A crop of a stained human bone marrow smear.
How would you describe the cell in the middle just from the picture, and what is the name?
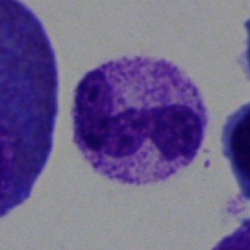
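Let me see: the nucleus is a curved band running across the cell from left to right. Near its middle it is pinched in once, which leaves two broad ends. I notice the chromatin is dark and coarsely clumped. Fine purple granules are scattered all through the cytoplasm. This is a segmented neutrophil.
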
